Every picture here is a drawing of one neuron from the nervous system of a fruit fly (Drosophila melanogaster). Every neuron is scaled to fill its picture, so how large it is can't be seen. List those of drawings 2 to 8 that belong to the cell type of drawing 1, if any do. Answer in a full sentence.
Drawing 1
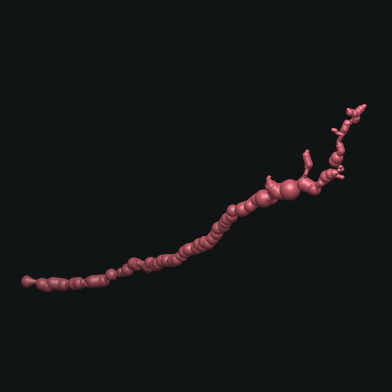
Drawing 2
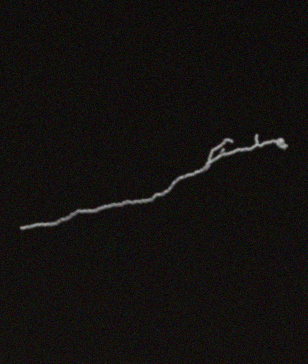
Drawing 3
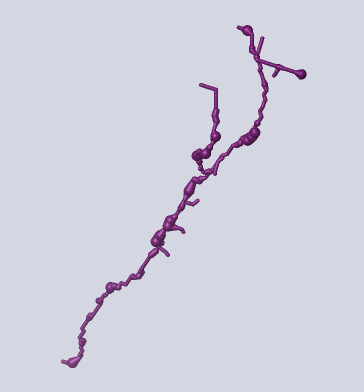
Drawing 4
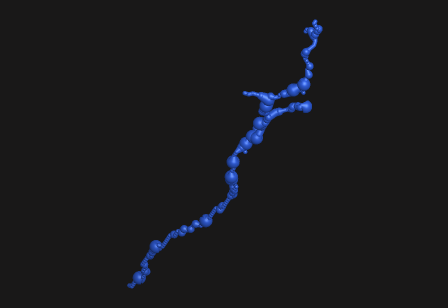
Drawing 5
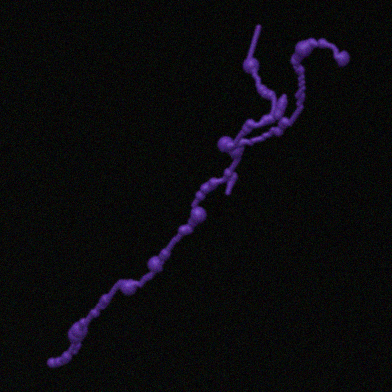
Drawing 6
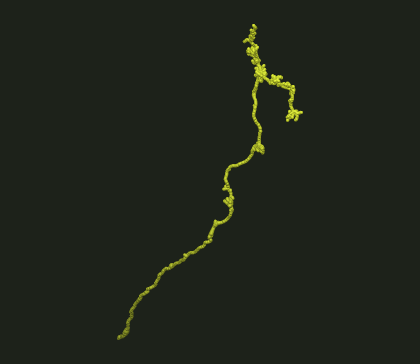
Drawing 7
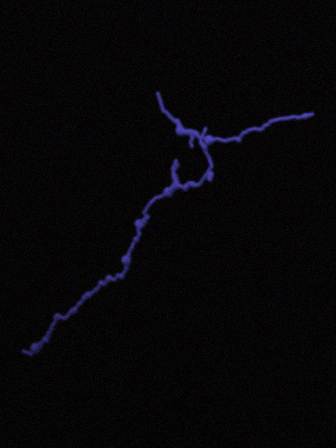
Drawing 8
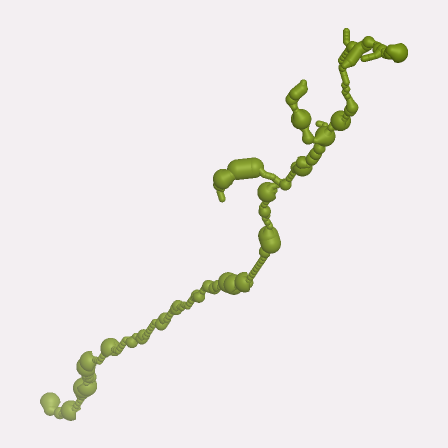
Drawing 3, drawing 4, drawing 5, drawing 6, drawing 7 and drawing 8 are of the same cell type.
